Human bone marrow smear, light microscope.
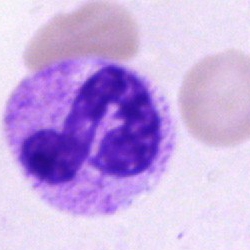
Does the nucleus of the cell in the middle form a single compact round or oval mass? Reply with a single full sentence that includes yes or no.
No, the nucleus has been drawn out into a curved band lacking separate lobes.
